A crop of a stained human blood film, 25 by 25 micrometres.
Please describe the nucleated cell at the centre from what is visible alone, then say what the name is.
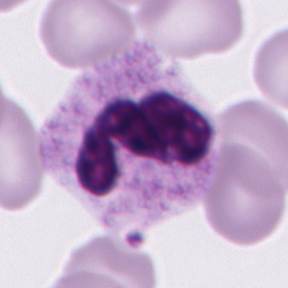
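Looking at the chromatin, I see it is dark purple and coarsely clumped. The cytoplasm strikes me as pale pinkish-lilac rather than blue, with fine pink-violet granules scattered throughout and no clear vacuoles. This one is a segmented neutrophil.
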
